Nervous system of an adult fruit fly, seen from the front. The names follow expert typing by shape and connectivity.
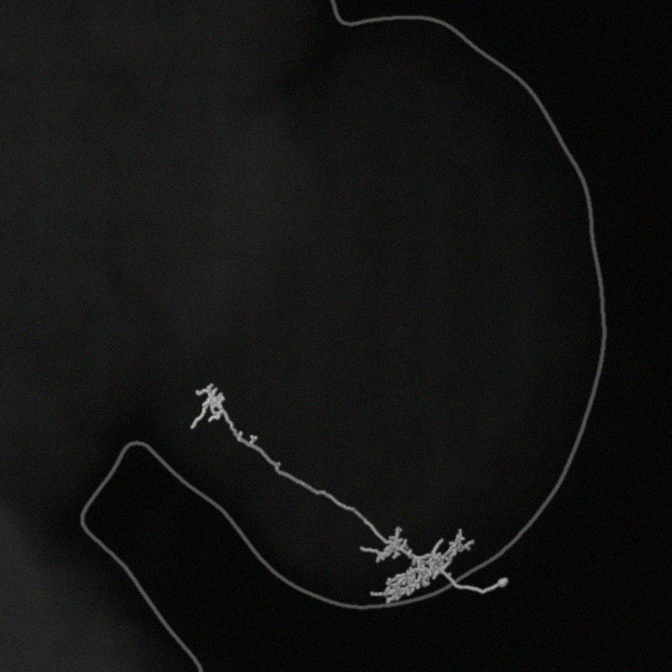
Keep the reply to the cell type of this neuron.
Tm16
